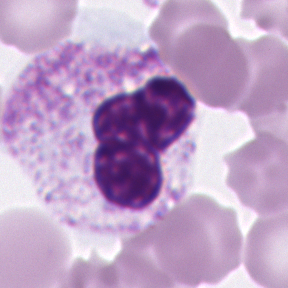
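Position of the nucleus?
Toward the right side of the cell.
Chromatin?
Dark purple and clumped, with paler streaks between the clumps.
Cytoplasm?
Abundant and pale, filling most of the cell's left part; the granules do not cover the nucleus.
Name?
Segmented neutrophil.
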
